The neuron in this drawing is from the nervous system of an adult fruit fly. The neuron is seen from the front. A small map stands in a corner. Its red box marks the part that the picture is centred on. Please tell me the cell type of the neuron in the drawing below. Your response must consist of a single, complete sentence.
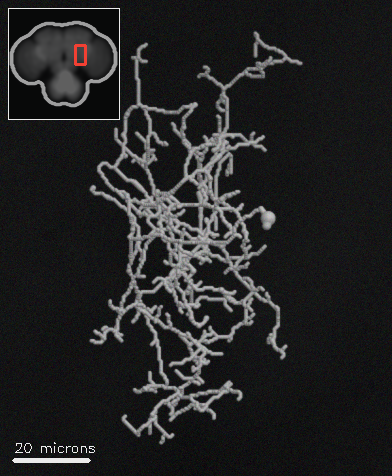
Typed by cell type, the neuron is WED015.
